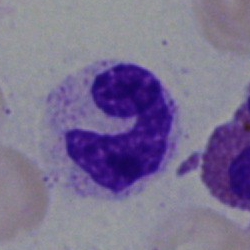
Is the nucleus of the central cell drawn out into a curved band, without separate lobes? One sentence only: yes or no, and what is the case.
Yes, within this cell the nucleus runs as one curved band without separate lobes.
